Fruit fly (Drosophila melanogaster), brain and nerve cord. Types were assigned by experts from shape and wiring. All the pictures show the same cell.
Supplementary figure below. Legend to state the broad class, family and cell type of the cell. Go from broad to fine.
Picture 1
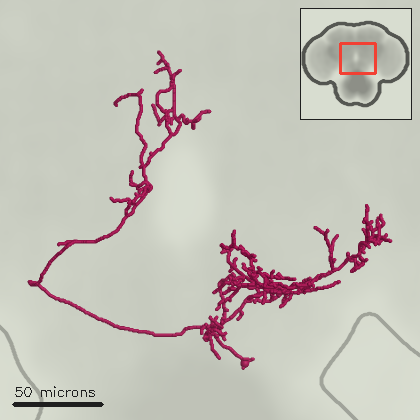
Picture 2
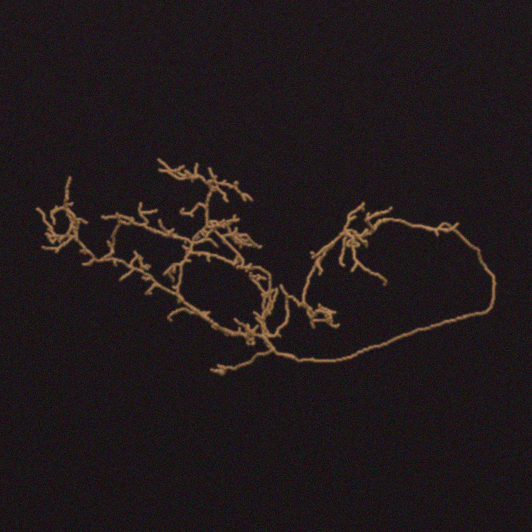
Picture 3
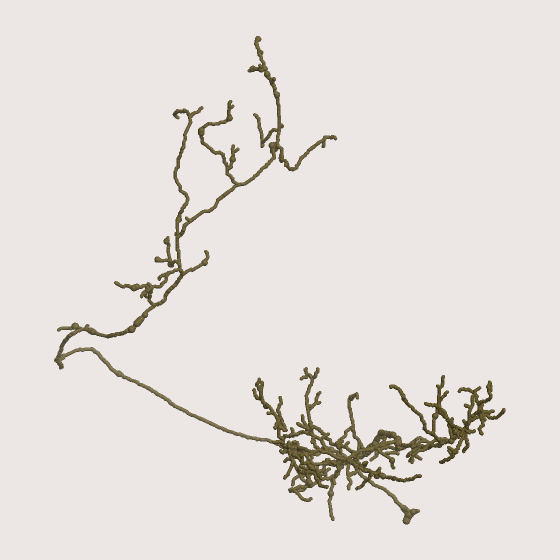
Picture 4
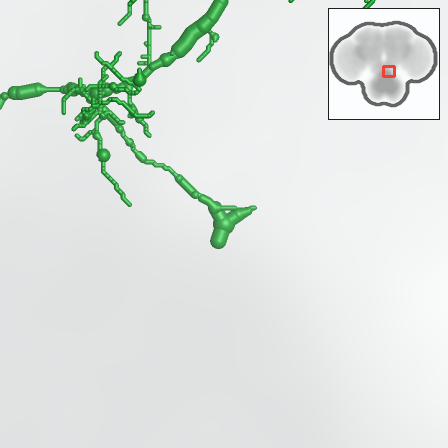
central-brain intrinsic neuron; hemilineage LB19; GNG331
